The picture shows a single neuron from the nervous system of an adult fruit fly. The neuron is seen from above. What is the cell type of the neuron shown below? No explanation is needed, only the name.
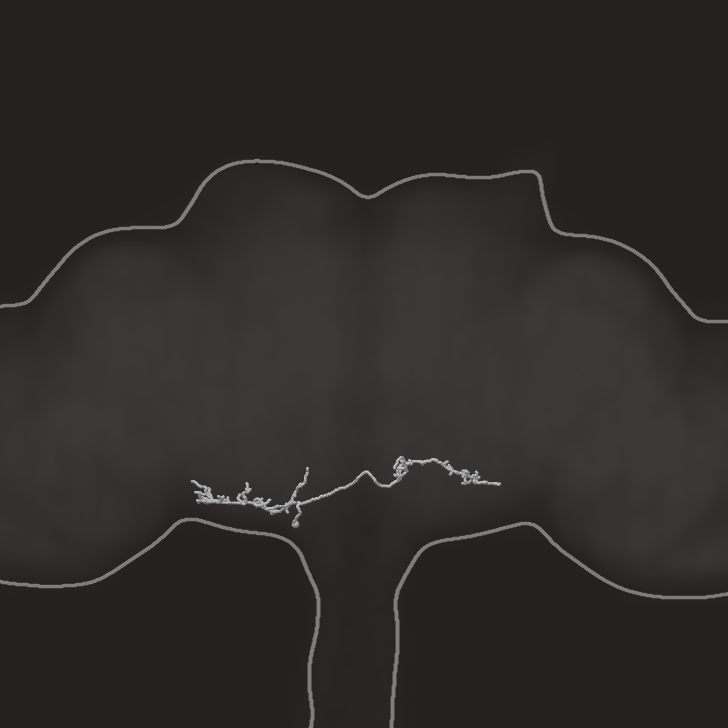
CB1997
